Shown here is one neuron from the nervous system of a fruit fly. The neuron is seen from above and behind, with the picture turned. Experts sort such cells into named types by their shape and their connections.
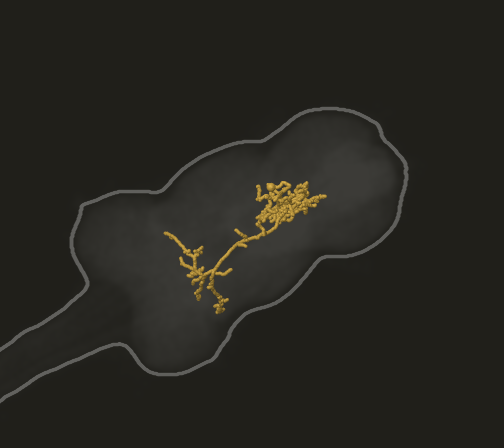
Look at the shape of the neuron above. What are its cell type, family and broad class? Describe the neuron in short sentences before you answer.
It is in the nerve cord and does not reach the brain. Its cell body lies in the middle of the picture. The cell type is IN18B042. The family is hemilineage 18B. It is a nerve-cord intrinsic neuron.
